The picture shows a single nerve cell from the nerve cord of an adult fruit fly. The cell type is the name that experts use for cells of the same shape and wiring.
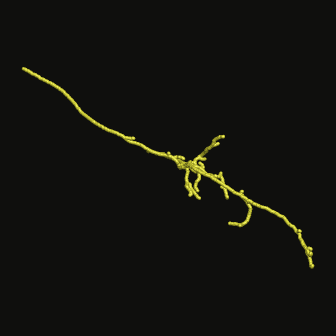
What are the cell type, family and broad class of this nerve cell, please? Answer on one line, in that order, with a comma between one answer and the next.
SApp04, class mechanosensory proprioceptive, sensory neuron ascending to the brain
